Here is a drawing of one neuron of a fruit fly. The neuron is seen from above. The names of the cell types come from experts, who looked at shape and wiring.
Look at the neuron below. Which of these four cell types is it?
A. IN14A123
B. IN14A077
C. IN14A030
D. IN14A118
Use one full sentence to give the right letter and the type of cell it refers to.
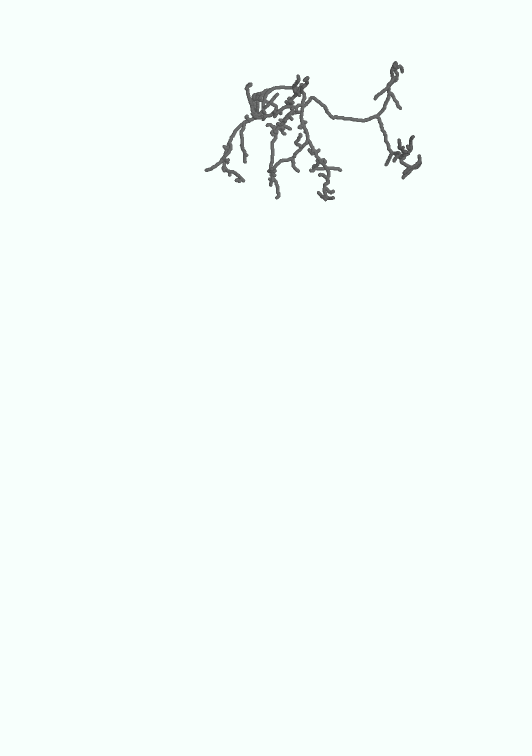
The matching cell type for the neuron is option C, IN14A030.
